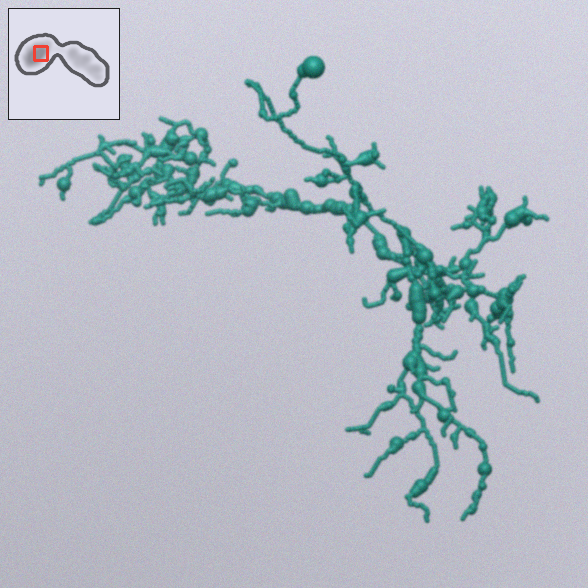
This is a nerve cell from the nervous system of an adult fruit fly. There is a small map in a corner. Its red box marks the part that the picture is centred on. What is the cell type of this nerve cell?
TmY21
